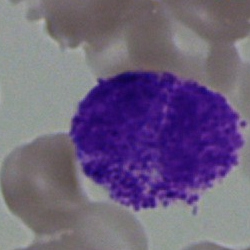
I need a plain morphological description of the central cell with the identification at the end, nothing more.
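An oval outline, wider than tall, encloses coarse dark purple granules that fill the whole cell. Along the lower edge they are more loosely spaced, and a few lie just outside the outline. Slight blur softens the granule edges. This is a basophil.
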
